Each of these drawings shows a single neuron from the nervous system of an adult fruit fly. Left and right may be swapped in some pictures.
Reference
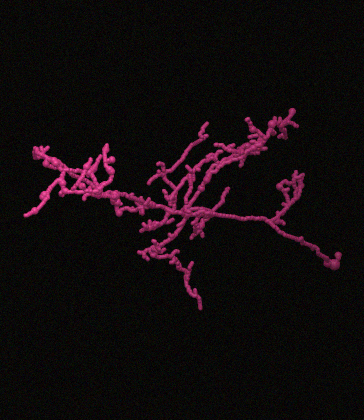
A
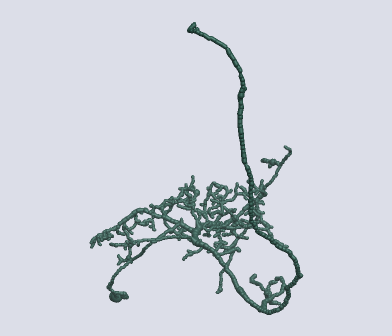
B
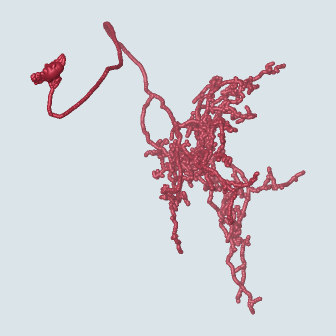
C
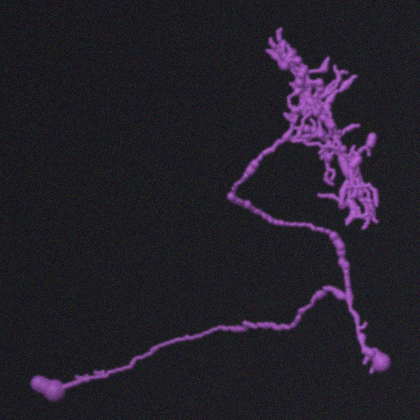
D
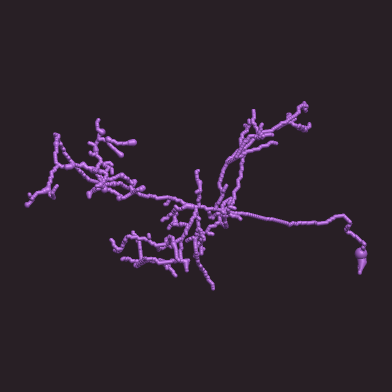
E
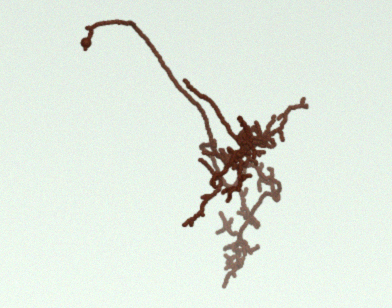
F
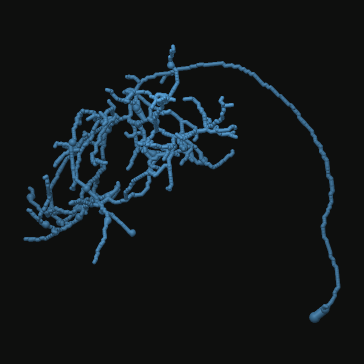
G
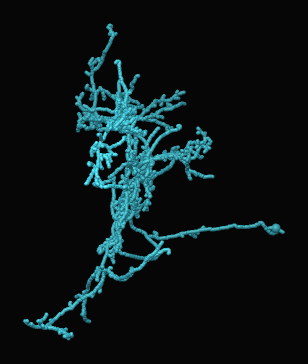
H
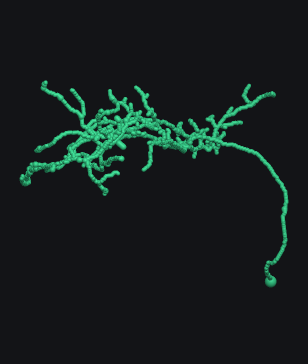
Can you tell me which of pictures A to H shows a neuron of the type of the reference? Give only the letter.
D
